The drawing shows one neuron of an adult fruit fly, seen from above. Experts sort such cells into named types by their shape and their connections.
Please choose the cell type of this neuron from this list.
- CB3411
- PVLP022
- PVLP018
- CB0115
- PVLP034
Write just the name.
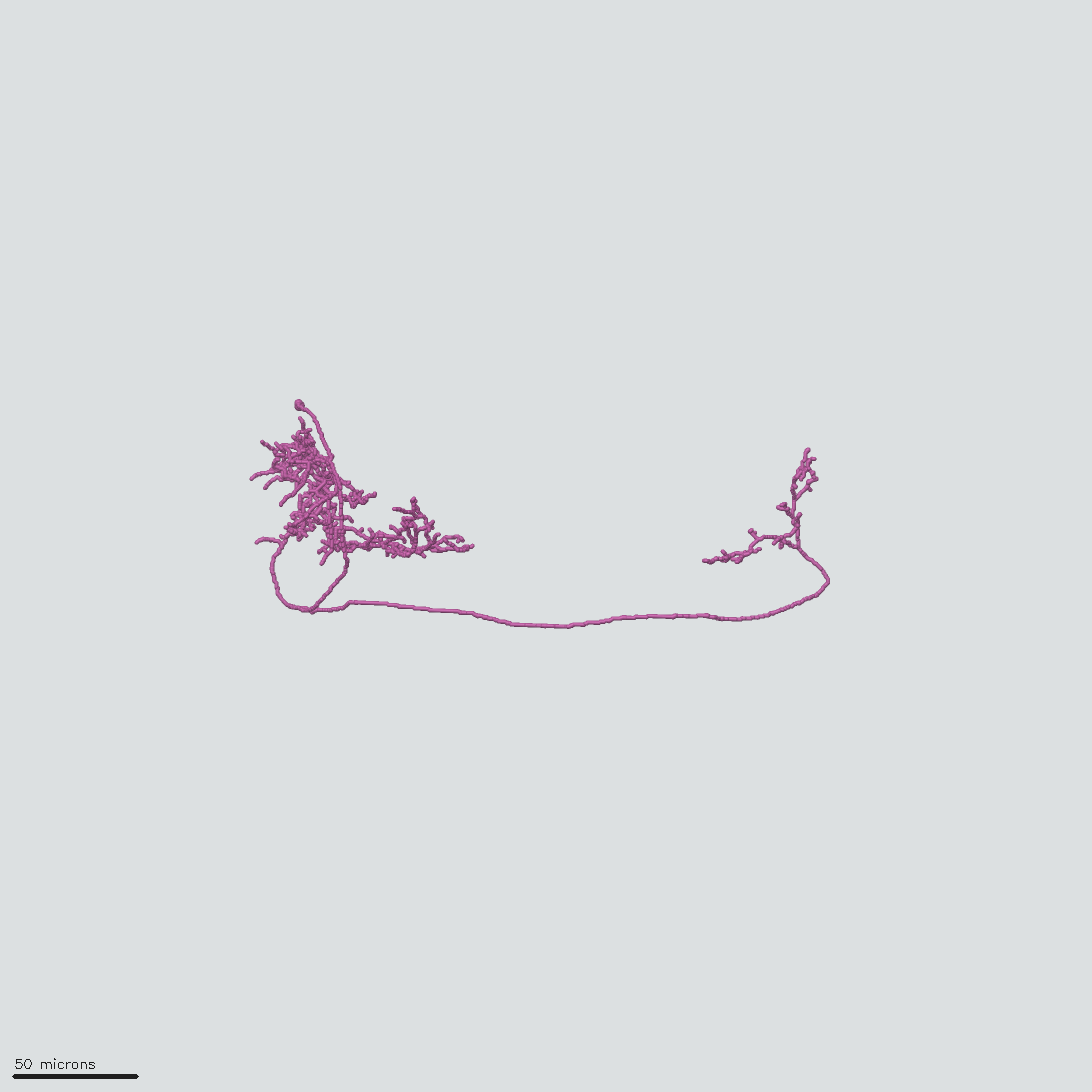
PVLP034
